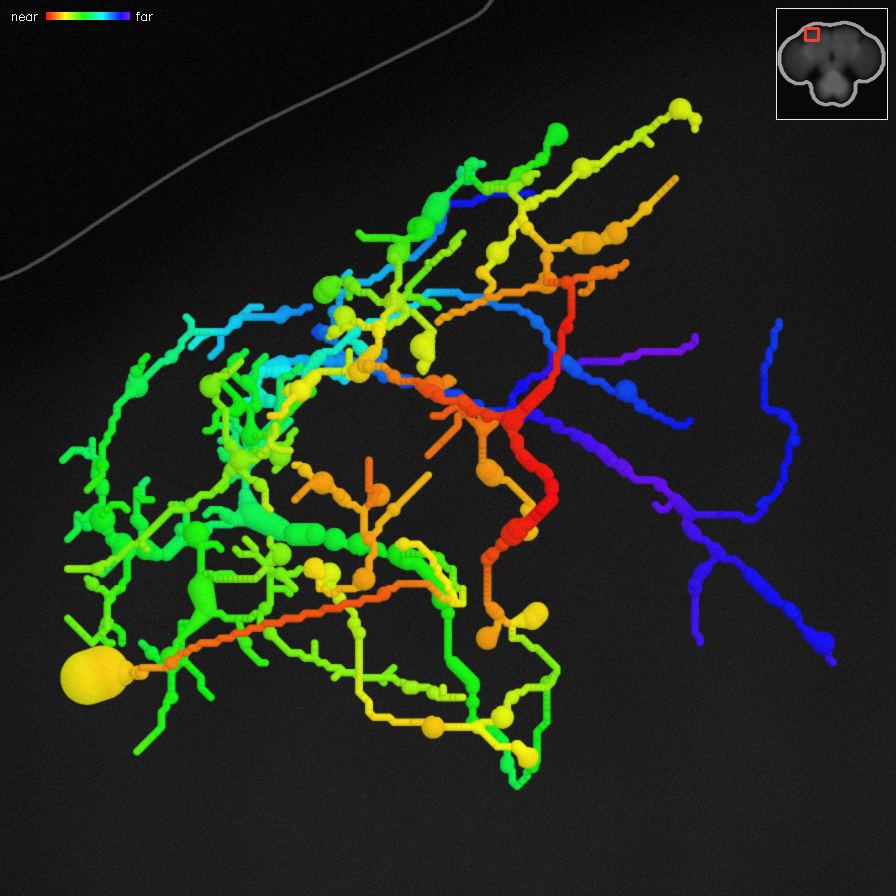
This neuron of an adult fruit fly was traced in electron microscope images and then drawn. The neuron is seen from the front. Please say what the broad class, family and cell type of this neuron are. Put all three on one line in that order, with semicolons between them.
central-brain intrinsic neuron; hemilineage SLPad1_anterior; SLP158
